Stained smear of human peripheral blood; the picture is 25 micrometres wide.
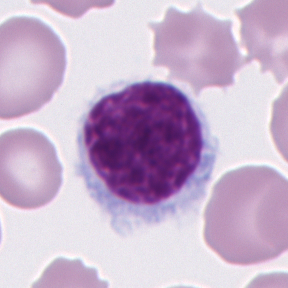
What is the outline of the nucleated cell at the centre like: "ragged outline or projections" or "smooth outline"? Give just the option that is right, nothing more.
Ragged outline or projections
